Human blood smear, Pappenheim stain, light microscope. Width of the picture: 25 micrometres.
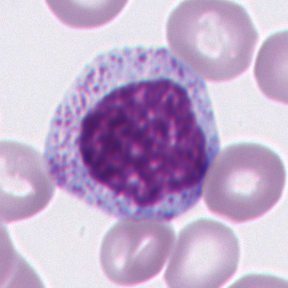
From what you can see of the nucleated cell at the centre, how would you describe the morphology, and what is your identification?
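Off-centre, shifted toward the lower right of the cell, lies a nucleus about 11 micrometres across. Its chromatin is dark purple and clumped, with paler gaps between the clumps. The cytoplasm is pale blue-grey, with fine pink-purple granules scattered through it. The cell is a myelocyte.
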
